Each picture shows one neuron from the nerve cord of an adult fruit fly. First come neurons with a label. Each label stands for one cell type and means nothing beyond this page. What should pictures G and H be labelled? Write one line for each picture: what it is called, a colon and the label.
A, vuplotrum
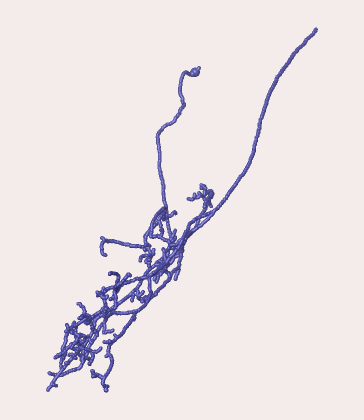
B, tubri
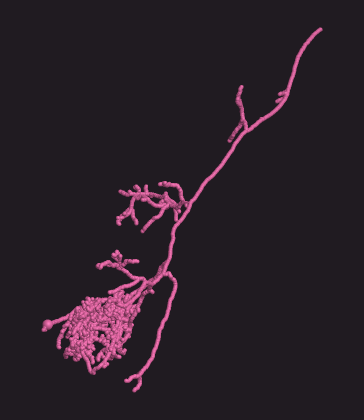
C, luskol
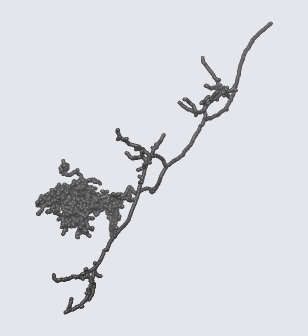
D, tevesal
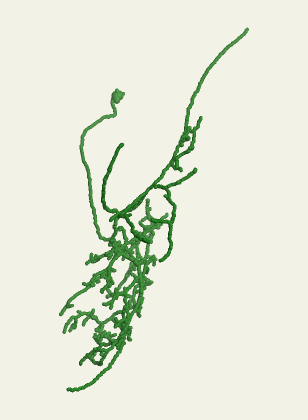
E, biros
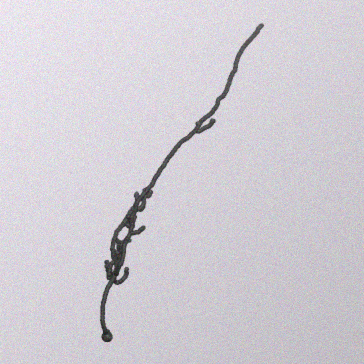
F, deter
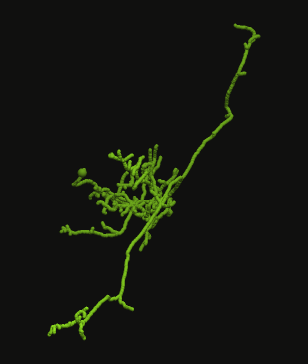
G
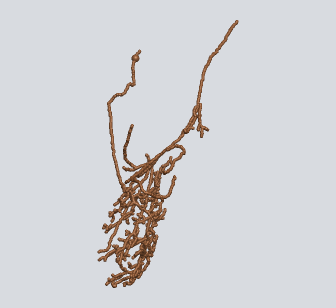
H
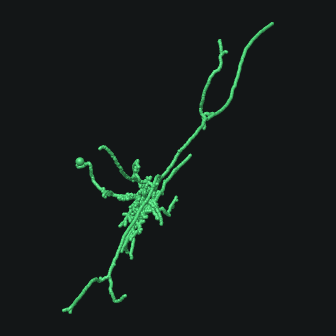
G: tevesal
H: deter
